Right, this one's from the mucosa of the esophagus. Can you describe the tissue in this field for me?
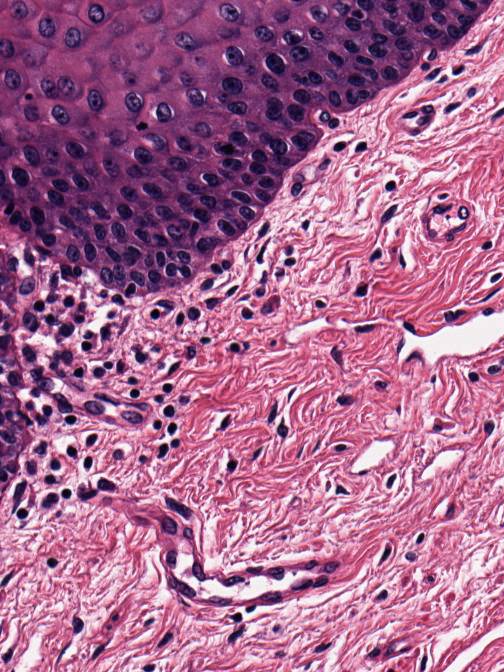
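Look first at the upper left: stratified epithelium; the lower right holds fibrous connective tissue. Their boundary runs diagonally, upper right to lower left, fairly smooth. Notice the epithelial nuclei along it are more crowded and darker than higher up. At the left edge, just beneath the epithelium, sits a cluster of small, round, dark-nucleated lymphocytes.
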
